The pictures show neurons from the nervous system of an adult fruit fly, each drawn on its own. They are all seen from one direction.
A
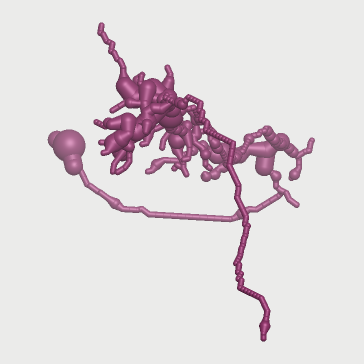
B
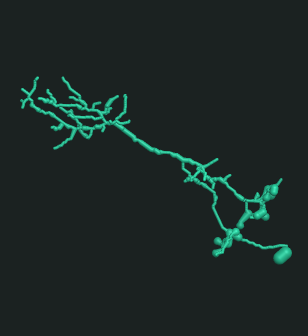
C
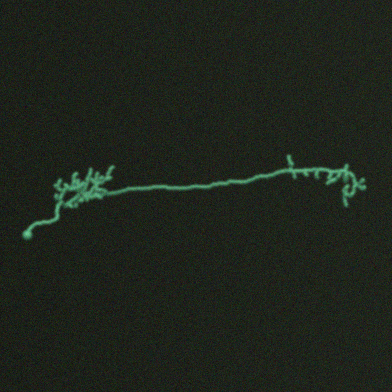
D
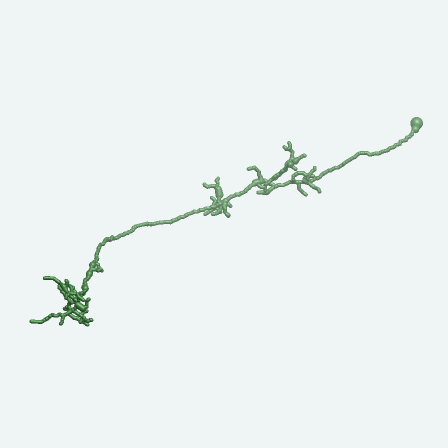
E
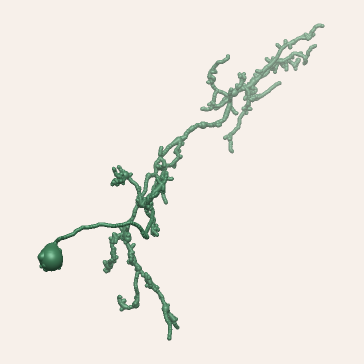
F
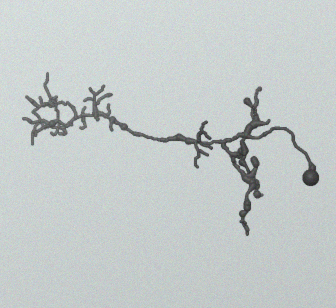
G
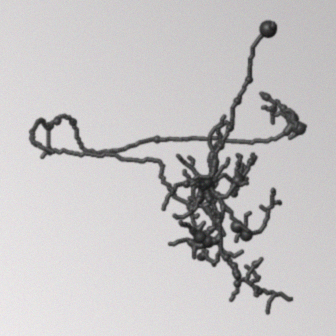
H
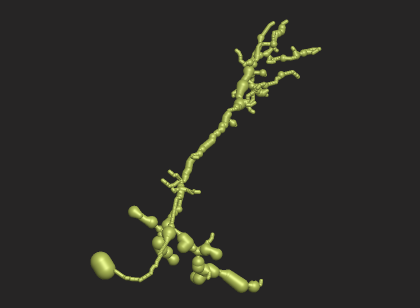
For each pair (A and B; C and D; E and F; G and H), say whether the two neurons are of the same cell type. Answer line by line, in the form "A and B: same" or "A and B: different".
A and B: different
C and D: same
E and F: same
G and H: different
